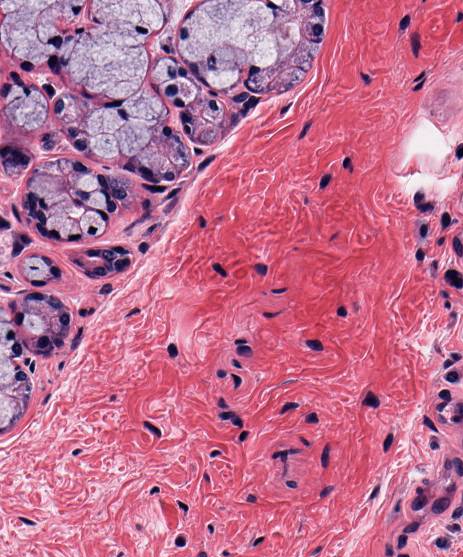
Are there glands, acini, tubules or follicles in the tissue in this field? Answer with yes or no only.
Yes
